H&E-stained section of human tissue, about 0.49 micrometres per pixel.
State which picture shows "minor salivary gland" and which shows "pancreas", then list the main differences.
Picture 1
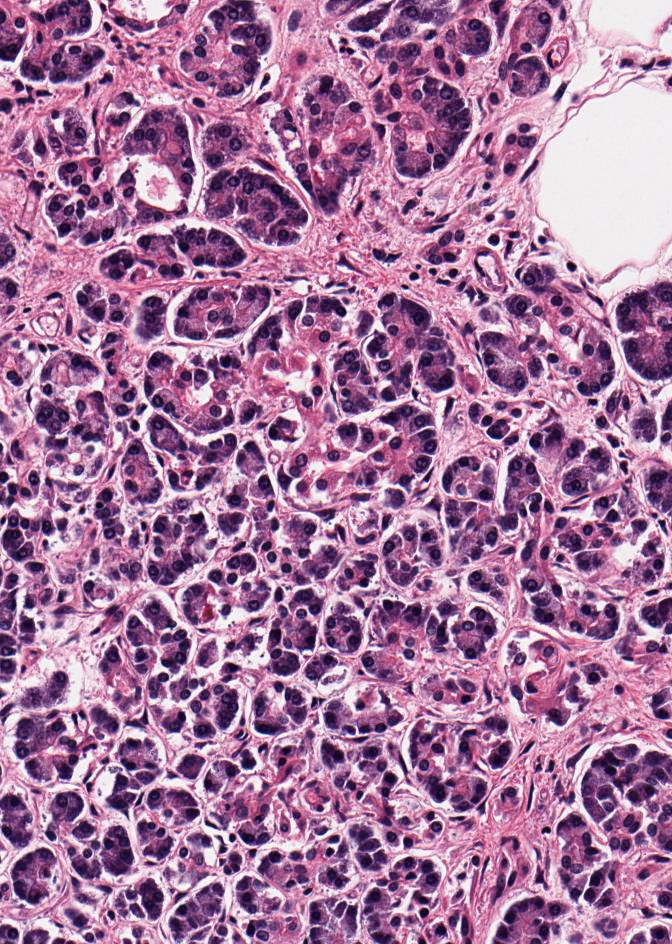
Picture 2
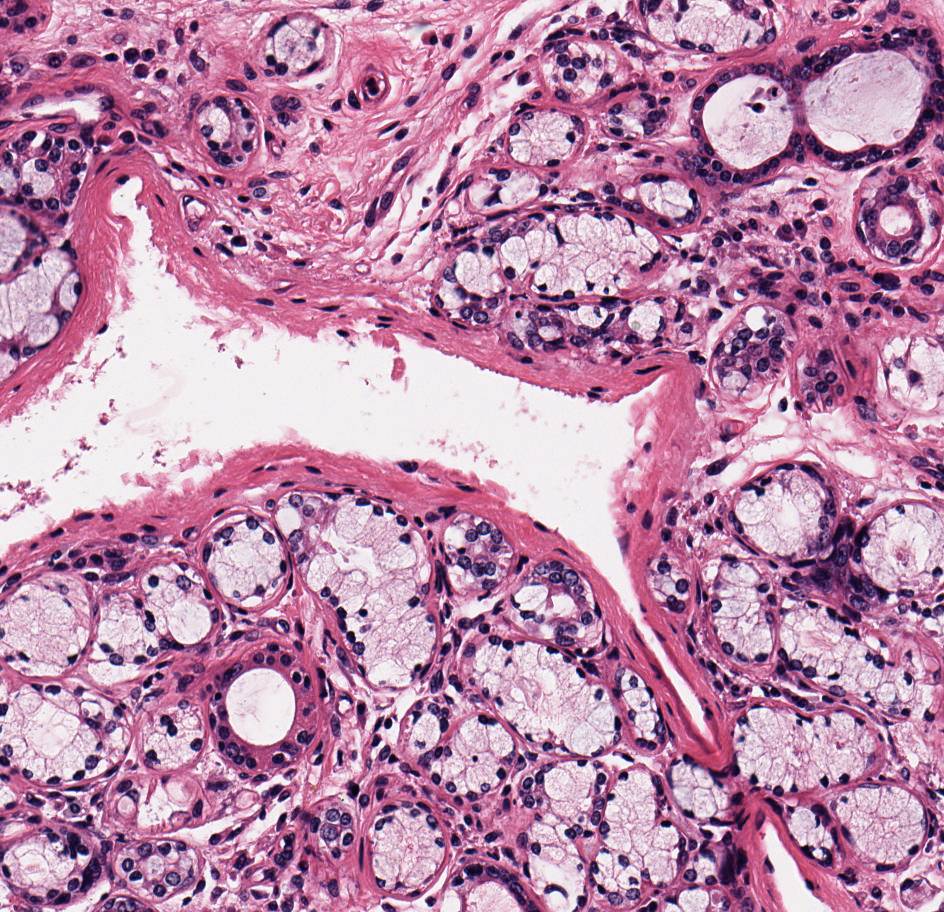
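In this pair, the pancreas appears in picture 1 and a minor salivary gland in picture 2. The pancreas is packed into small rounded acini whose lumens are mostly tiny or not visible, with small, round, fairly uniform nuclei lying toward the base of the cells. Thin bands of pink fibrous stroma run between its clusters, more plentiful in the upper half, and in the lower half narrow white retraction clefts separate many acini from the surrounding stroma. The minor salivary gland has closely packed mucous acini filling the lower half and right side, with pale, foamy cytoplasm and dark, flattened nuclei pressed against the cell bases. An irregular, branching empty space crosses its middle from left to right, and at top centre loose pale pink connective tissue holds scattered spindle-shaped nuclei and a small vessel.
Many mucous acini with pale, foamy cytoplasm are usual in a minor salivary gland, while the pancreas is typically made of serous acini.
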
